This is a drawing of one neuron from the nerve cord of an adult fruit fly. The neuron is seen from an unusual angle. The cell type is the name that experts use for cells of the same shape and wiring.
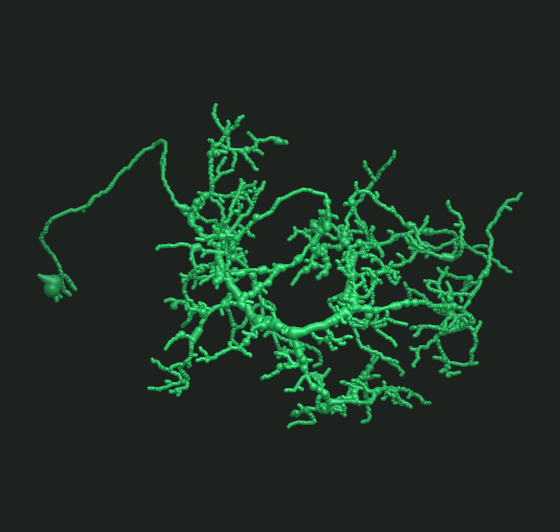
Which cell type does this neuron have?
IN03A031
